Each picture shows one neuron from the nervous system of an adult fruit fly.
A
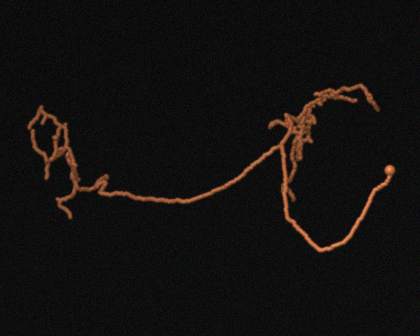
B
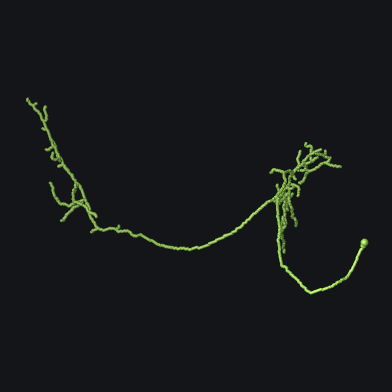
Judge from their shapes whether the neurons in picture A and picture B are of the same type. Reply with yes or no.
no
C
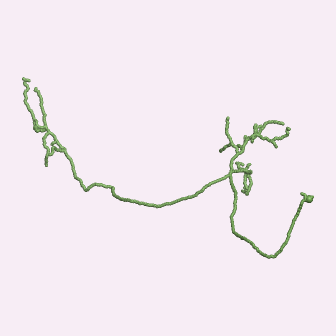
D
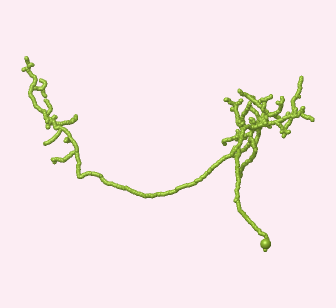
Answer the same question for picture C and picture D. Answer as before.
yes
